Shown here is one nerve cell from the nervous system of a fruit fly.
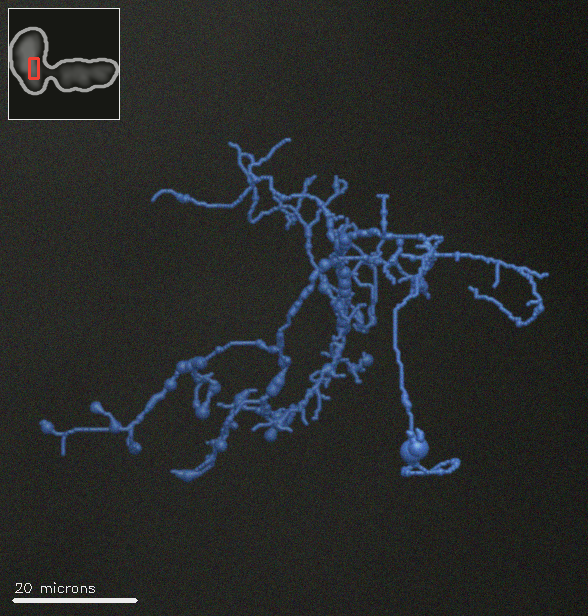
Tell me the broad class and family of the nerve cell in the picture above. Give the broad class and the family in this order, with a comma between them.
central-brain intrinsic neuron, hemilineage LB3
